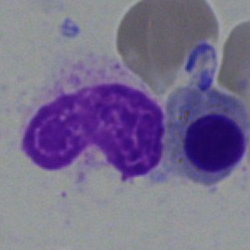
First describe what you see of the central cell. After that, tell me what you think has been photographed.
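Nucleus bean-shaped, notched along its lower edge. Chromatin deep purple, crossed by pale thread-like streaks. No nucleoli visible. Fine purple granules loosely scattered around the nucleus, mostly above it. Cell: metamyelocyte.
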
